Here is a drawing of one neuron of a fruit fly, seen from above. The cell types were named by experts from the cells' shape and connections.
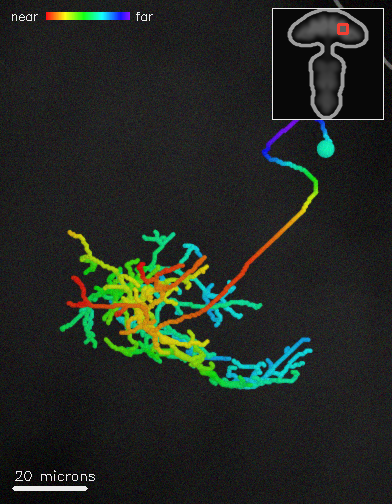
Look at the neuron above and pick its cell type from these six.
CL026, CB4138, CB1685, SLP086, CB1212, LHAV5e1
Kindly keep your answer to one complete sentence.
What this neuron is, by cell type, is LHAV5e1.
